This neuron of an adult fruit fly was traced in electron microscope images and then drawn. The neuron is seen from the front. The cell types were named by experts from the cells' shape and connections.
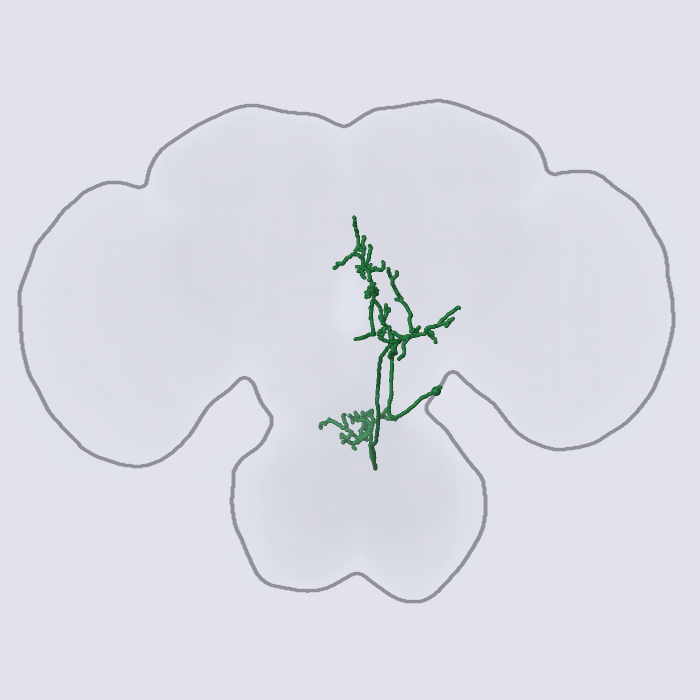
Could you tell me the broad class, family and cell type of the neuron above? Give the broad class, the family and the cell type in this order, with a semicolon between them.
descending neuron; hemilineage LB12; DNg02_a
